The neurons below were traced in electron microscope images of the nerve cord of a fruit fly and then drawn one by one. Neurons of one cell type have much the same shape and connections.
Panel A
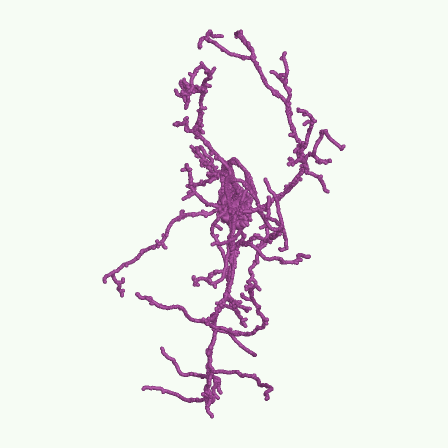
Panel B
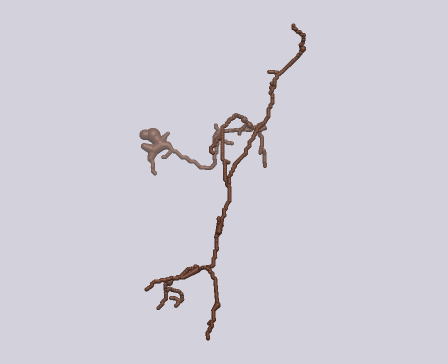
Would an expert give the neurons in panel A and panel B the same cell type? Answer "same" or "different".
same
